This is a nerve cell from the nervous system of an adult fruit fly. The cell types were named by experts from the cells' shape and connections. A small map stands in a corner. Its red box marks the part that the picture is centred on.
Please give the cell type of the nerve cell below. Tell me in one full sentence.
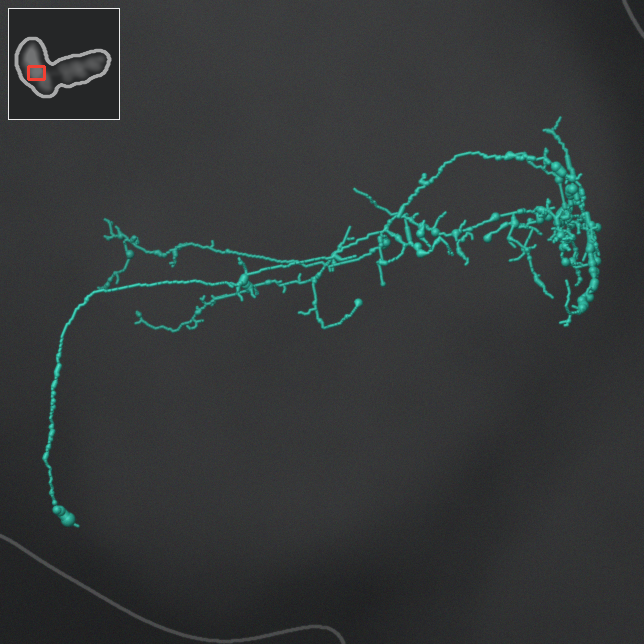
To this nerve cell applies the cell type name PS077.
